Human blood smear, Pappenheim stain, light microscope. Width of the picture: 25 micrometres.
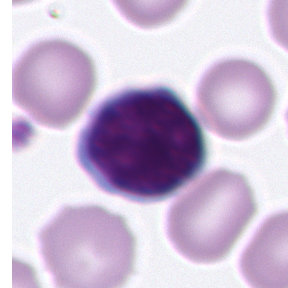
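Typical lymphocyte, the central cell in a stained smear of human peripheral blood. Its cytoplasm forms only a scant rim around the nucleus. The chromatin is dense, dark purple and coarsely clumped. No nucleoli are seen in the nucleus, and the cytoplasm shows no granules.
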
